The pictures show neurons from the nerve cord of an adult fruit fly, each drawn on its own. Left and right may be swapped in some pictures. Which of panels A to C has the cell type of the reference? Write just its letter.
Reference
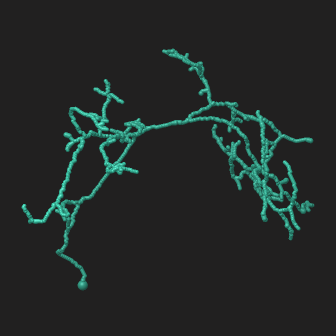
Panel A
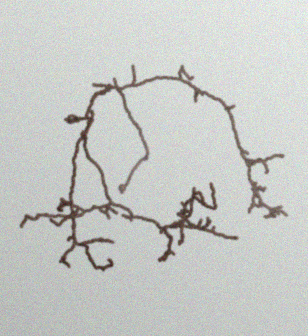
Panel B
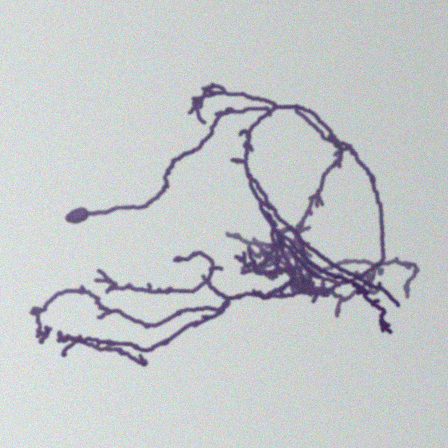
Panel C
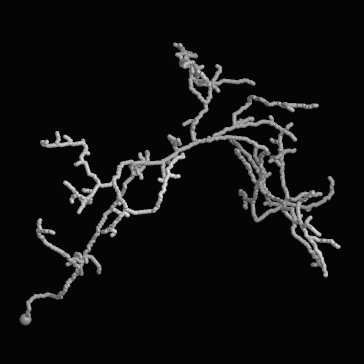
C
